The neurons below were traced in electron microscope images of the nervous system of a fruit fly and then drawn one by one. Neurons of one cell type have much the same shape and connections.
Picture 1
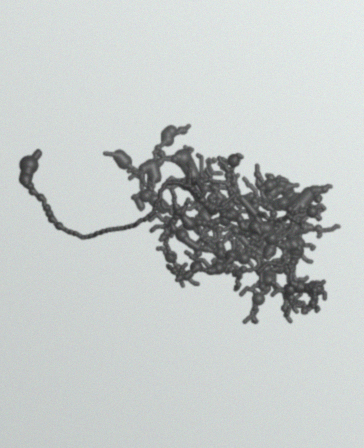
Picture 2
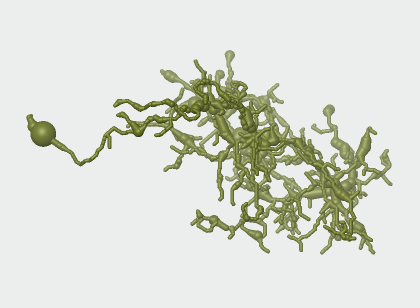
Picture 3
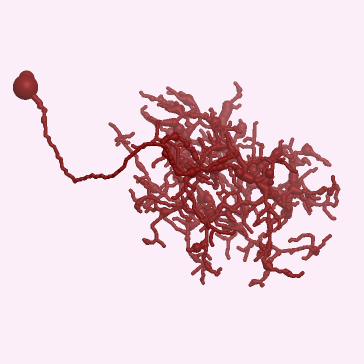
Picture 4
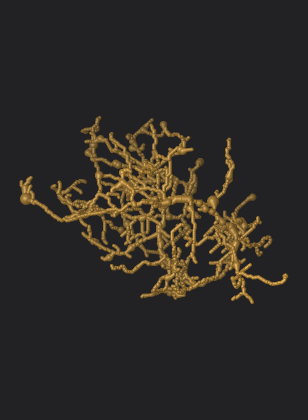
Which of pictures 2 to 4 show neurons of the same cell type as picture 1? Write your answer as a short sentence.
Picture 2 and picture 3 are of the same cell type.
